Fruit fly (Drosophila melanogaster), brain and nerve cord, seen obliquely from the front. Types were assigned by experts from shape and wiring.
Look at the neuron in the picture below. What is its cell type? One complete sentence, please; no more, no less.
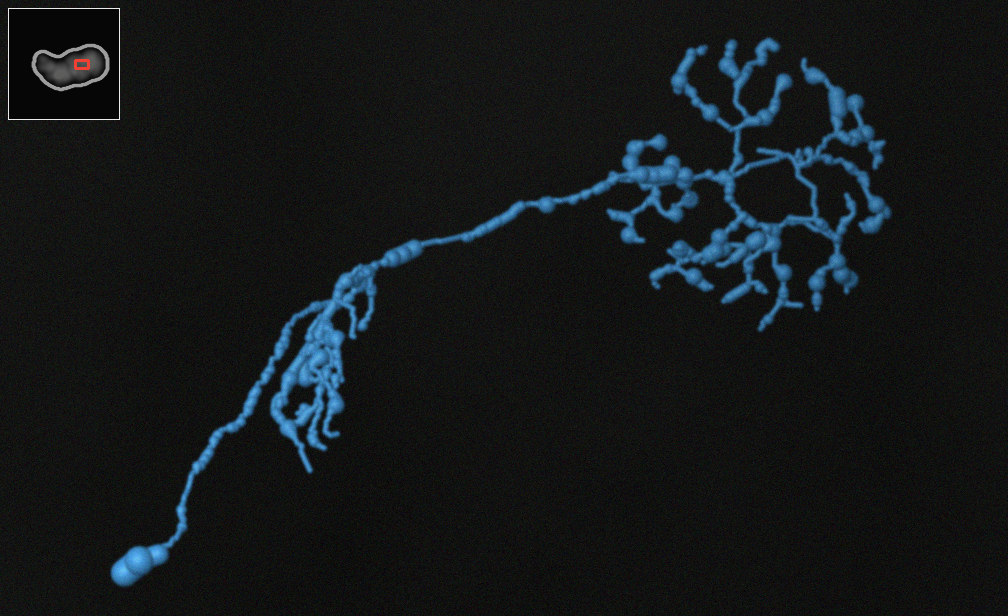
As its cell type, this neuron has ER3a_b.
